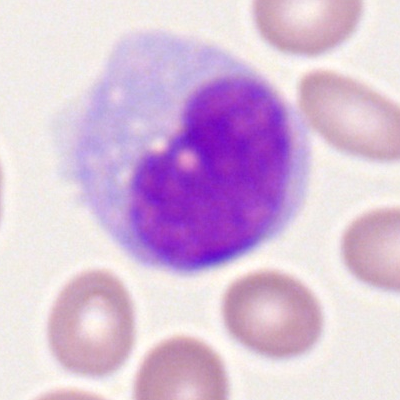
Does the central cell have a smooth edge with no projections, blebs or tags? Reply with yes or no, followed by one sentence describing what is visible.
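No. The cell outline is rounded but faint and slightly ragged along its left edge.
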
